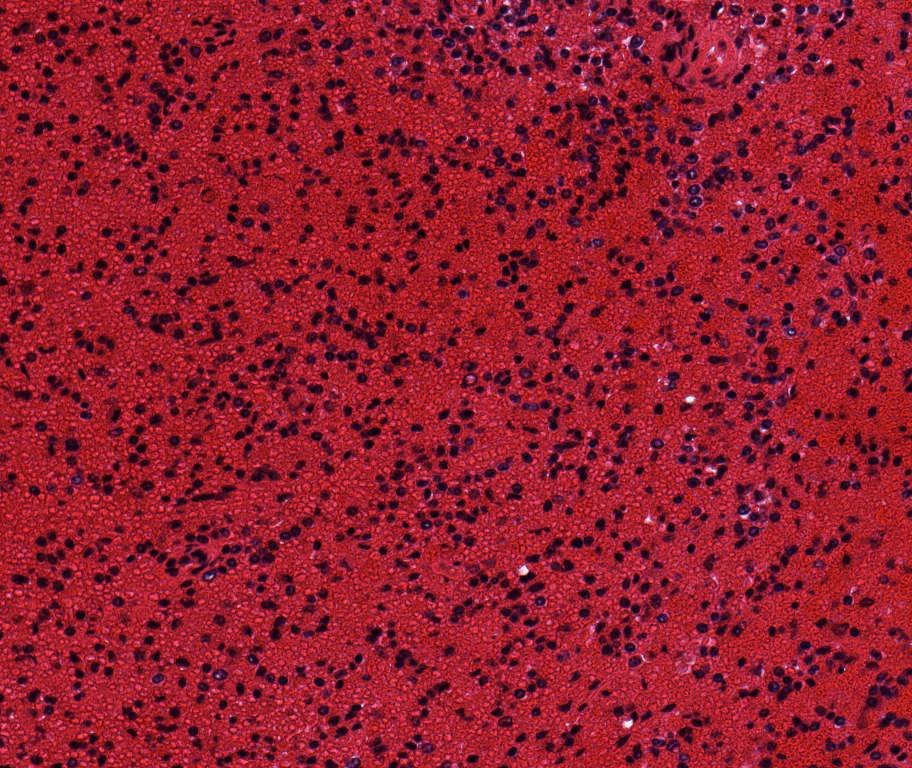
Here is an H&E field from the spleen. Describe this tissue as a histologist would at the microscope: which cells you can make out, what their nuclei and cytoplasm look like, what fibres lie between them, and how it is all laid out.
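The small, round, bright red cells lacking nuclei are red blood cells. Scattered among them across the field, singly or in small clusters, are small round dark purple nuclei, most with little or no visible cytoplasm. These nucleated cells crowd a little more in the upper right.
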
